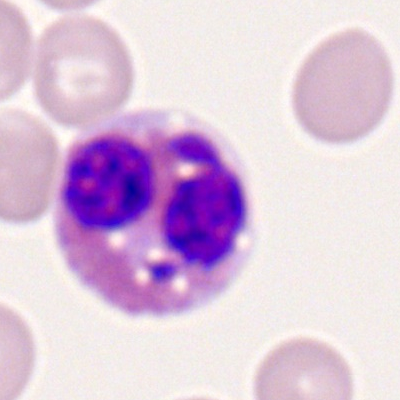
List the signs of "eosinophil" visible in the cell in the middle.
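This cell is an eosinophil, and its round, smooth outline fits.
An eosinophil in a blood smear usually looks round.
Its dark purple, coarsely clumped chromatin also fits.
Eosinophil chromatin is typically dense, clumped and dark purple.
The nucleus shows two lobes.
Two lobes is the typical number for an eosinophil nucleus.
The cytoplasm also holds several small clear white dots, mostly in its lower half, and one small dark purple dot below the space between the lobes.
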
